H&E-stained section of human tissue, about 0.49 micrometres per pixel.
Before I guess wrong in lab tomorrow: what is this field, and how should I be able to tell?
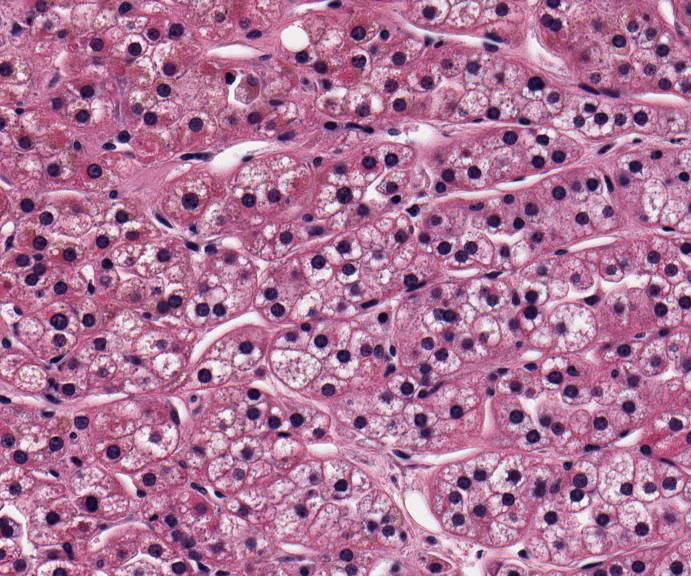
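This is the zona fasciculata of the adrenal gland. Most cells are polygonal, with pale, finely bubbly, vacuolated cytoplasm, which decides it.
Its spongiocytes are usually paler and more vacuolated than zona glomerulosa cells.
Thin-walled slit-like vessels, lined by flattened cells with elongated dark nuclei, separate rounded nests and short cords. Upper left, compact pink granular cytoplasm holds scattered brown pigment granules.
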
